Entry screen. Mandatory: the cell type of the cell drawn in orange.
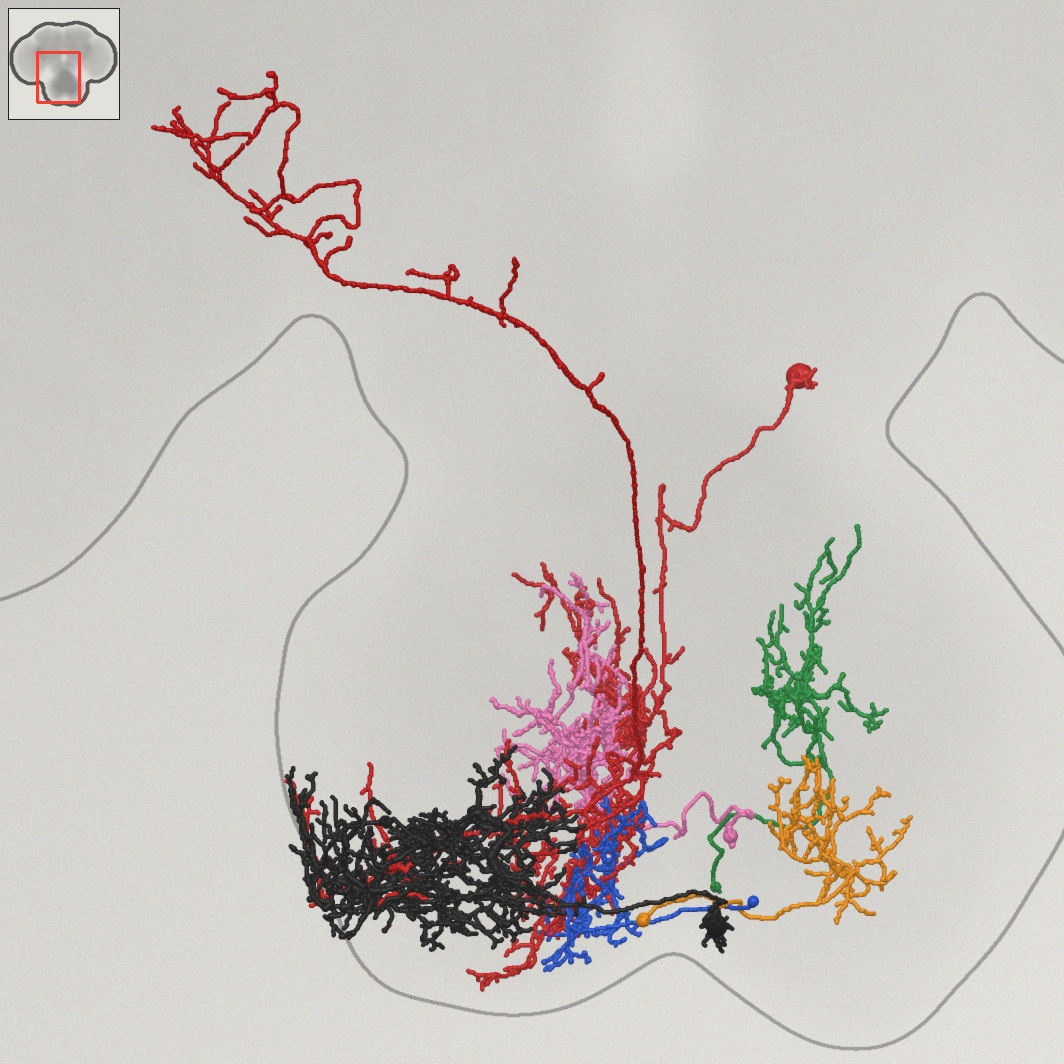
IN14A061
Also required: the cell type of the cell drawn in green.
IN14A072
